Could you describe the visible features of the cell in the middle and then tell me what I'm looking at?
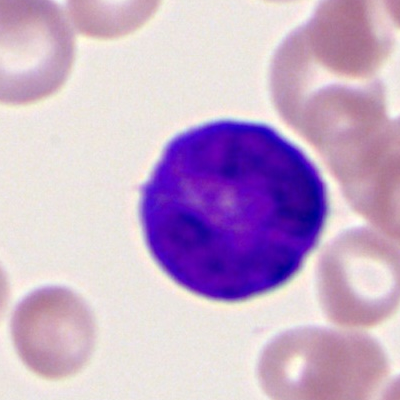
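The central cell has a nearly round outline. Cytoplasm appears, if at all, only as a very thin rim at its edge. A single fine, thread-like point projects from the left margin, and red cells lie crowded close along the right side. This cell is a myeloblast.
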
